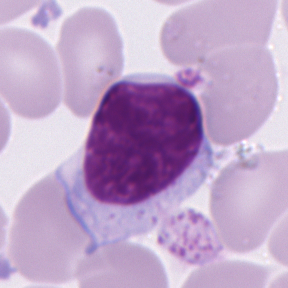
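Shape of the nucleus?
A single rounded mass, without lobes.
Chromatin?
Dark purple, coarsely clumped.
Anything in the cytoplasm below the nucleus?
A few fine purple granules, scattered.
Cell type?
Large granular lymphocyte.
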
